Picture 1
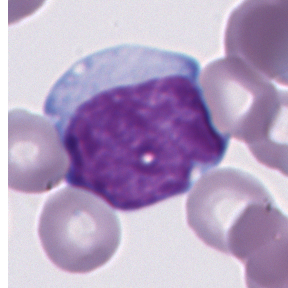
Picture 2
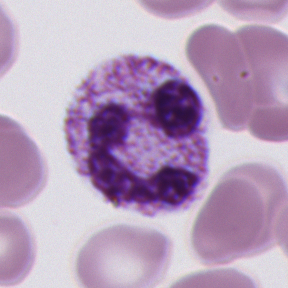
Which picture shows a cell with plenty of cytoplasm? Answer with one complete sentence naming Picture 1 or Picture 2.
What picture 2 shows is a cell with abundant cytoplasm.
